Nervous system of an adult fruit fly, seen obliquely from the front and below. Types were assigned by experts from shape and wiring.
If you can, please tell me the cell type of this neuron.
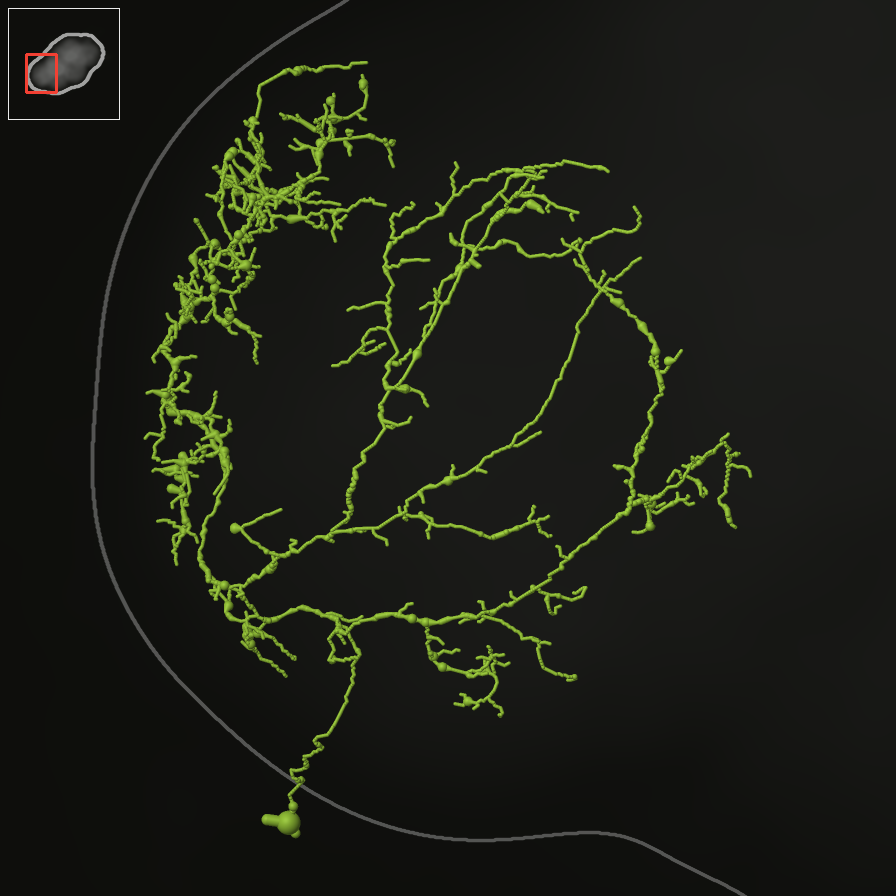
IN13A053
